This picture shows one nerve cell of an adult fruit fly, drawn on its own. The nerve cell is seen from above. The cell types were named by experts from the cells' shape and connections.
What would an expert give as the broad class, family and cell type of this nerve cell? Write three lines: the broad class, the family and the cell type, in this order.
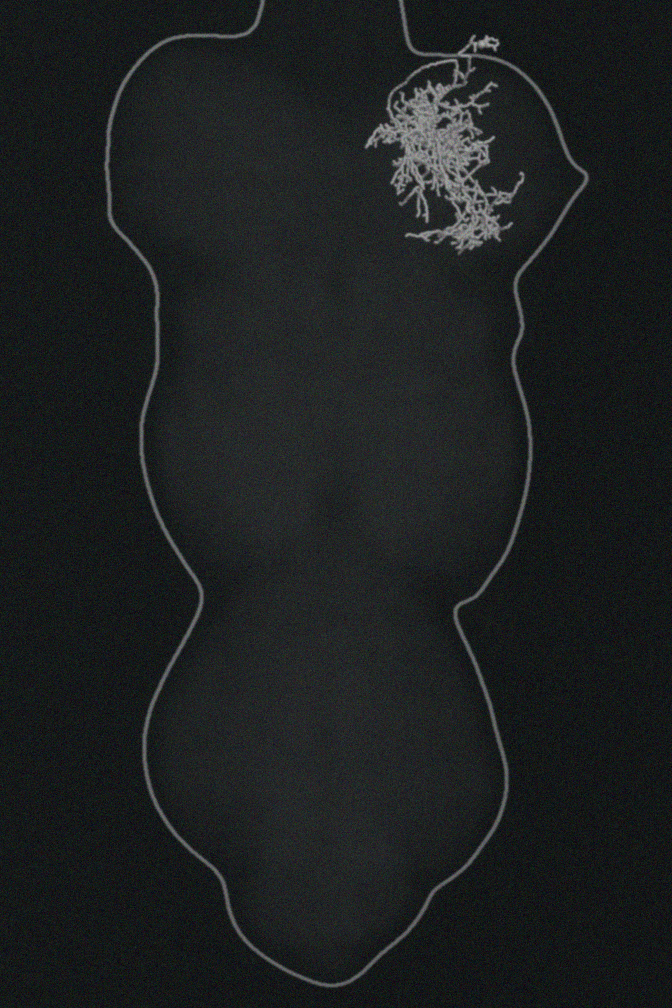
nerve-cord intrinsic neuron
hemilineage 09A
IN09A010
